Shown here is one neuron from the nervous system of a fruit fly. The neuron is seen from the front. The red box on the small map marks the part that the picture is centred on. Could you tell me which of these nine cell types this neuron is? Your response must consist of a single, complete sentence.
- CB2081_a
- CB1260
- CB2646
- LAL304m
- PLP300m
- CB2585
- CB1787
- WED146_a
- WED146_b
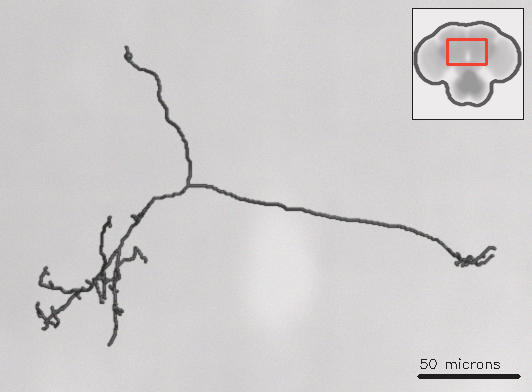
What this neuron is, by cell type, is CB2081_a.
